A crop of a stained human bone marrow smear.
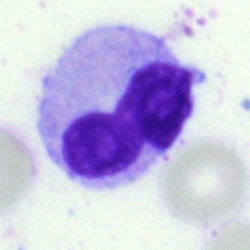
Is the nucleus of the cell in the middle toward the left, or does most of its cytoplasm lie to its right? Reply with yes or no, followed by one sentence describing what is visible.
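No. The nucleus lies mainly in the lower right part of the cell.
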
